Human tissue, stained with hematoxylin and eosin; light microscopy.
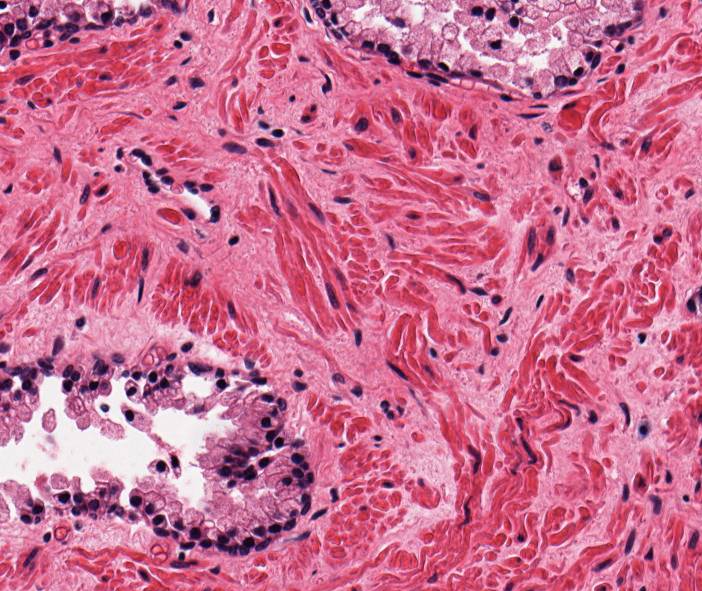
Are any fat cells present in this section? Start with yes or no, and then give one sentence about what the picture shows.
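No. No fat cells are seen anywhere in the field.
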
